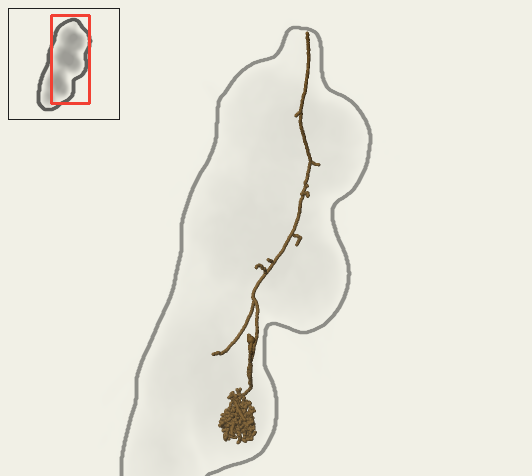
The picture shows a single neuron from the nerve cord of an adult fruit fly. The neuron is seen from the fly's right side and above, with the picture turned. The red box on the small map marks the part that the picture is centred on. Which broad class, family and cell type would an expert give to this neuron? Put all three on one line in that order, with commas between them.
ascending neuron, hemilineage 17A, AN17A062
